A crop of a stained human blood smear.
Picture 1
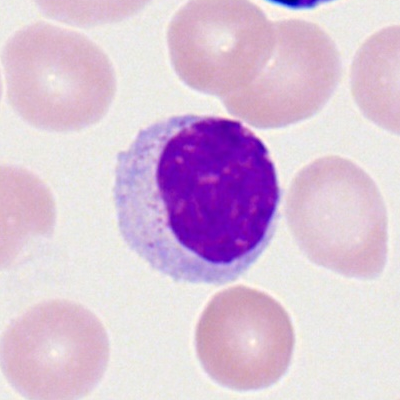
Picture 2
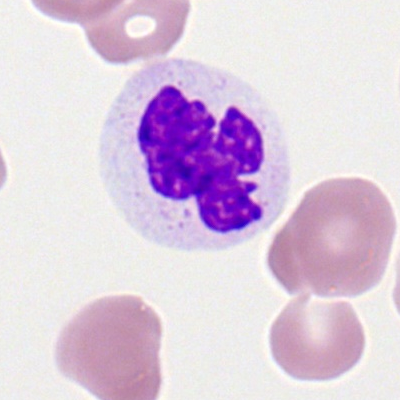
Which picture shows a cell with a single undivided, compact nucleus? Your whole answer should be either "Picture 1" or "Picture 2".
Picture 1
